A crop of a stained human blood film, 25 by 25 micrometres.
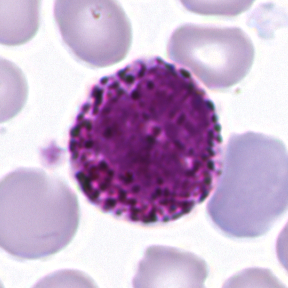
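Basophil. Many coarse, dark purple-black granules fill the cytoplasm, crowded most densely around the rim of the cell. Granules cover the nucleus, so its outline cannot be traced, and almost no clear cytoplasm shows between the granules and the purple centre.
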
